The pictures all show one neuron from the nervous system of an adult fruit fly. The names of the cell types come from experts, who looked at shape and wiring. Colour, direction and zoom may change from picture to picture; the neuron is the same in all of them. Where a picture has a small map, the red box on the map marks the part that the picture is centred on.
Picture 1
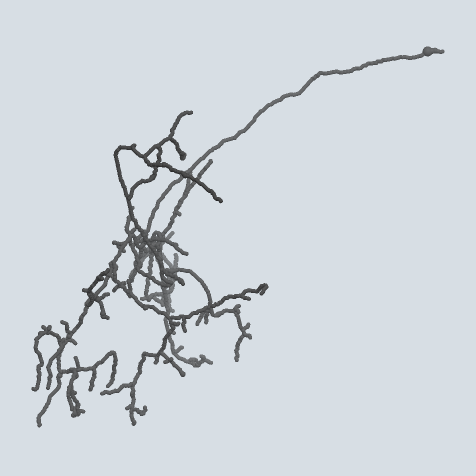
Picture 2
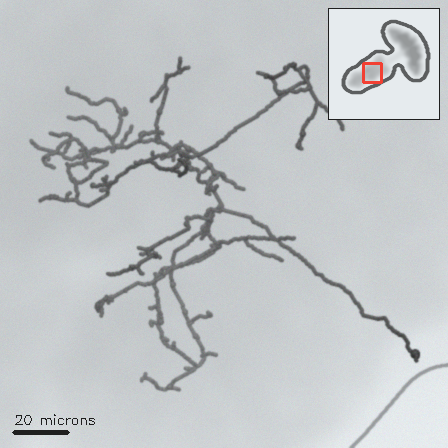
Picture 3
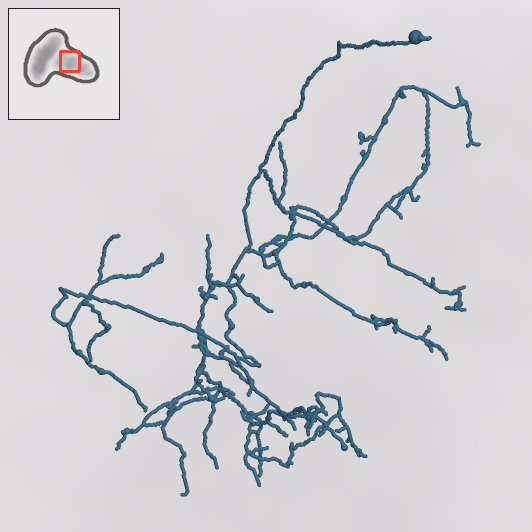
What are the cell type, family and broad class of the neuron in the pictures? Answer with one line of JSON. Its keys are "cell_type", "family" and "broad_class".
{"cell_type": "IN09B050", "family": "hemilineage 09B", "broad_class": "nerve-cord intrinsic neuron"}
